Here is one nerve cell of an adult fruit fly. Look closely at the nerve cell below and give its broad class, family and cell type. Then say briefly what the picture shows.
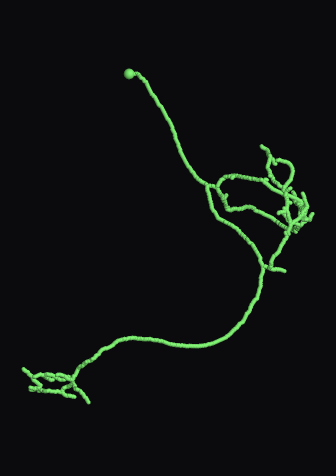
Its broad class is central-brain intrinsic neuron. Its family is hemilineage SMPpv2_dorsal. Its cell type is SMP262. Its cell body lies at the top of the picture. As drawn here it is about as wide as it is tall.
